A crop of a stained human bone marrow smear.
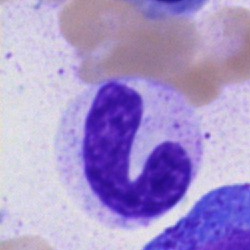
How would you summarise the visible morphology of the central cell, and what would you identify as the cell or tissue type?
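The nucleus is curved, and the open side of that curve faces upward. I can't make out any nucleoli in it. In the cytoplasm there are fine, sparse lilac granules, and I see no vacuoles there. I'd name this cell a band neutrophil.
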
